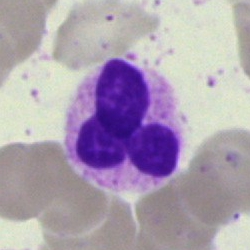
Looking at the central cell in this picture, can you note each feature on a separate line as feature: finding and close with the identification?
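Outline: round and smooth
Chromatin: dense, deep purple
Nucleoli: none visible
Cytoplasm: no vacuoles
Name: segmented neutrophil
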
